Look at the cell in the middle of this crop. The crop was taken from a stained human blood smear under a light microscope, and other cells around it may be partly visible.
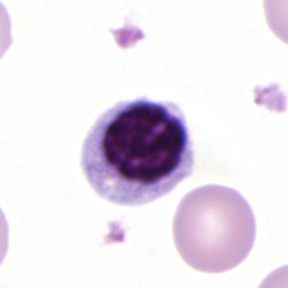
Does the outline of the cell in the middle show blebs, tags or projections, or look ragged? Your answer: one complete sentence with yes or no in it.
No, the cell is bounded by a smooth, even outline.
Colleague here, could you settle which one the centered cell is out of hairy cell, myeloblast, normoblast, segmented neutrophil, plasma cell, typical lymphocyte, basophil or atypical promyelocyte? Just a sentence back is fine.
As for the cell in the middle, it is a normoblast.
